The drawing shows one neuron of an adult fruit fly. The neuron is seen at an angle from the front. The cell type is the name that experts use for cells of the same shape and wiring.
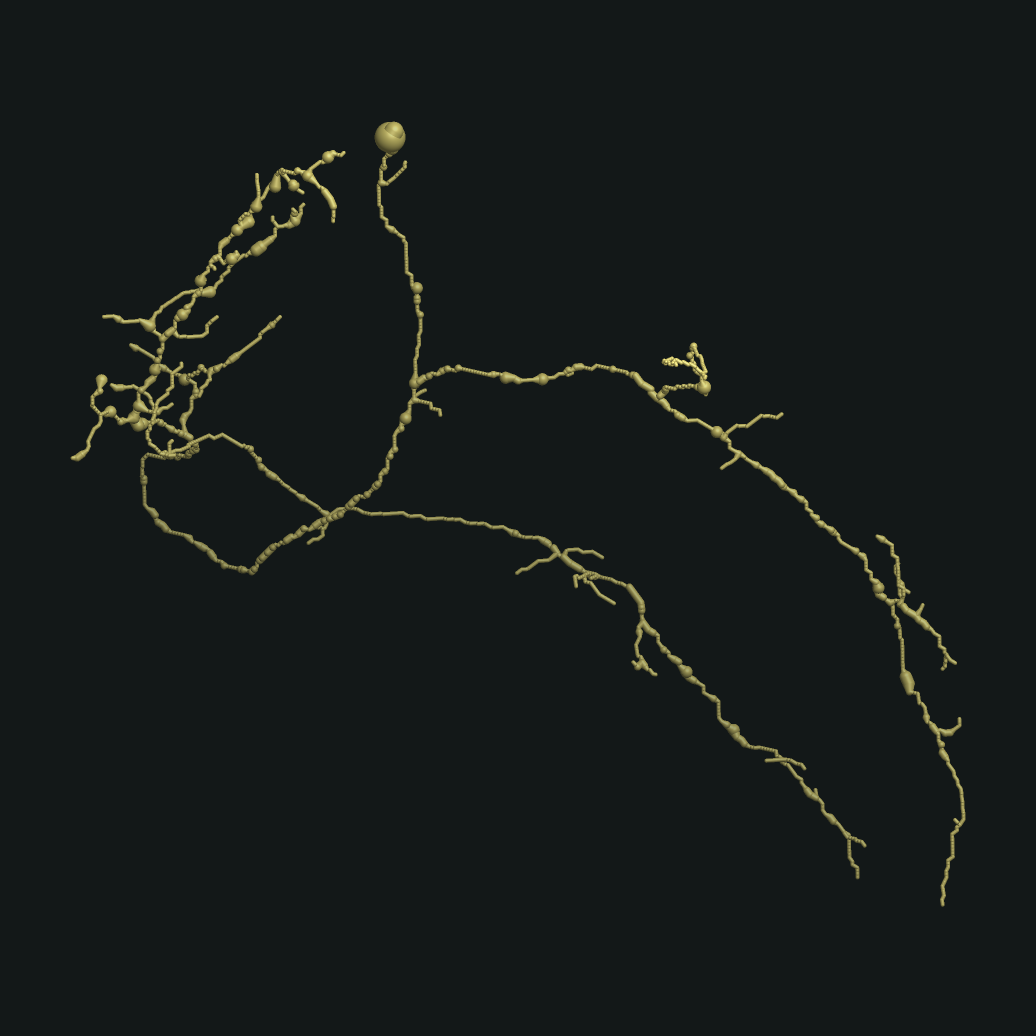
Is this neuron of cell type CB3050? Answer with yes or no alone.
yes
